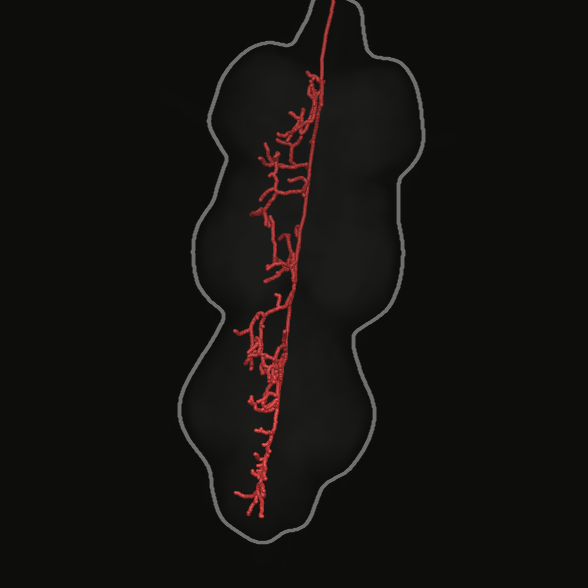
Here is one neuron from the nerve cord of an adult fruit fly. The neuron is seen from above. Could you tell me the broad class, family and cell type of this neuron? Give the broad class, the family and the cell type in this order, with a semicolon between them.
descending neuron; DNg; DNg102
